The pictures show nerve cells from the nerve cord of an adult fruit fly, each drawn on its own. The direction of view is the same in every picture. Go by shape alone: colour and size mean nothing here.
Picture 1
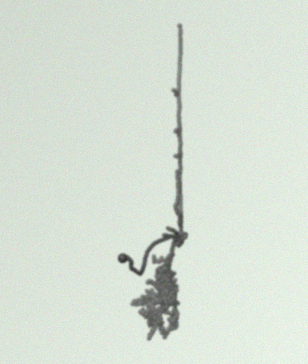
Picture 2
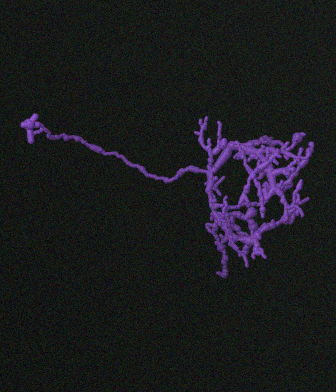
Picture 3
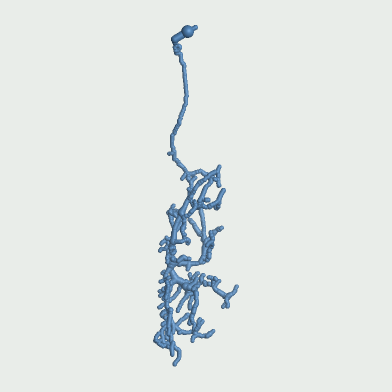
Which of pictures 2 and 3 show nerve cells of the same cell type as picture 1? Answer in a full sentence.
None of them is of the same cell type.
